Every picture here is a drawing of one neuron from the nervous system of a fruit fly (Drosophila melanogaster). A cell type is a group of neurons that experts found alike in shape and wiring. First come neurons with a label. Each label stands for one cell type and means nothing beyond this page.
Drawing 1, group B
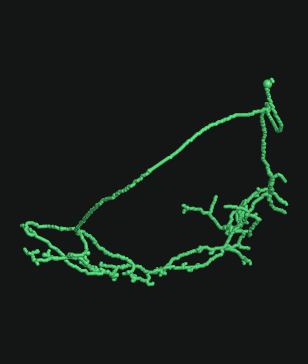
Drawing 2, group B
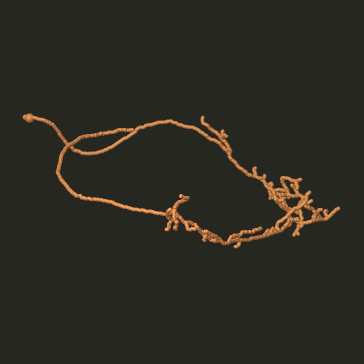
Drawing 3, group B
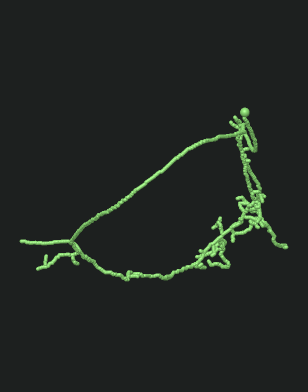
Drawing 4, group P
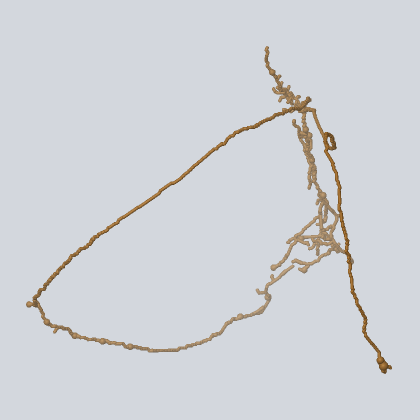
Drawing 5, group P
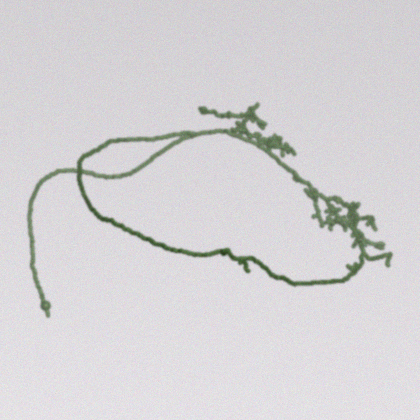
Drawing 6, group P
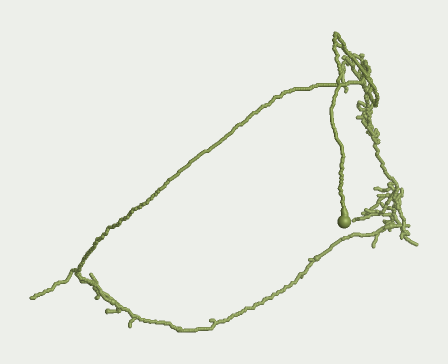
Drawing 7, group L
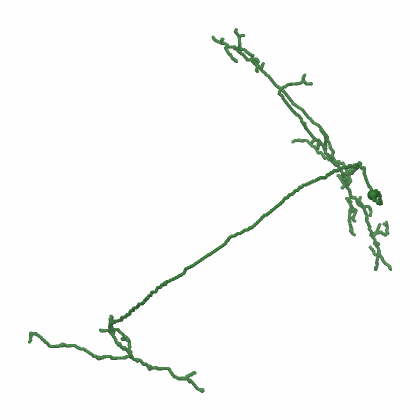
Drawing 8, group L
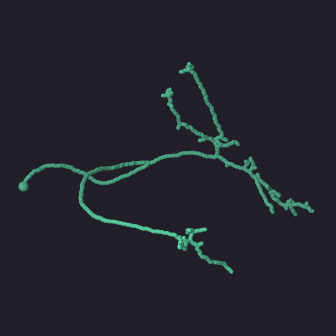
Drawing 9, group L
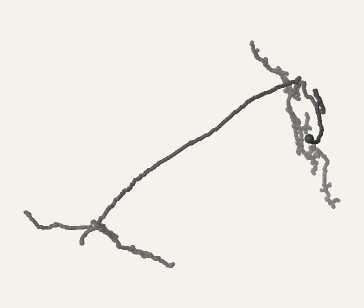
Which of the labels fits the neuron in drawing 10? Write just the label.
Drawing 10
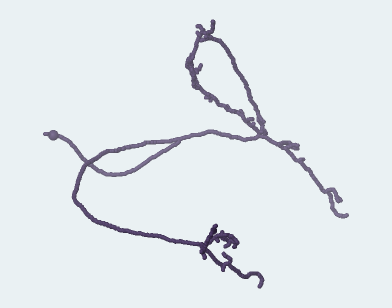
group L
